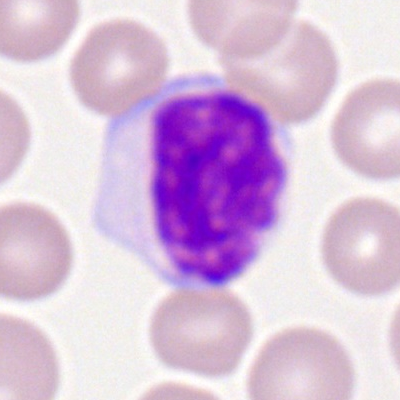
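Lymphocyte, central cell. Outline angular, its straight edges meeting at corners rather than forming a smooth circle. The nucleus is a single unlobed mass. Pale, faintly bluish cytoplasm forms a broad rim on the left side of the cell; no vacuoles are present.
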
